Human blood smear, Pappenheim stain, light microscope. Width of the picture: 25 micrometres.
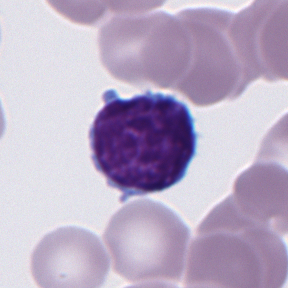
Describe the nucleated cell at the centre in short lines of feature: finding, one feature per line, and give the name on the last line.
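Size: cell about 10 micrometres across
Nucleus: round in outline, about 9 micrometres across
Chromatin: dark purple, coarsely clumped
Cytoplasm: thin pale blue rim around the nucleus
Surface: small bluish projections at upper left and lower left
Name: typical lymphocyte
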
